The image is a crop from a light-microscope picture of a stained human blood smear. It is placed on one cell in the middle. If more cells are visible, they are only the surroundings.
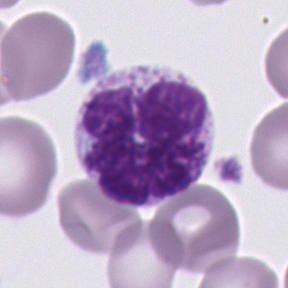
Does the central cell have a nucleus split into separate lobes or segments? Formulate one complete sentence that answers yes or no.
Yes, separate lobes or segments make up the nucleus of this cell.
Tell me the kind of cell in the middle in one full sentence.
On this slide crop, the central cell is a basophil.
